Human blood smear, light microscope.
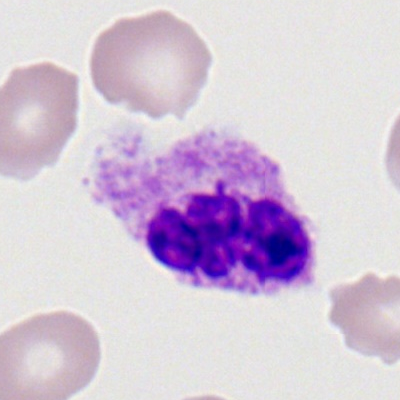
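Segmented neutrophil, central cell of the smear. Position: nucleus in the lower part of the cell, most cytoplasm above it. Cytoplasm: filled with fine pinkish-violet granules; no vacuoles visible. Outline: irregular and ragged, most of all at the upper left, where the cytoplasm spreads out.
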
